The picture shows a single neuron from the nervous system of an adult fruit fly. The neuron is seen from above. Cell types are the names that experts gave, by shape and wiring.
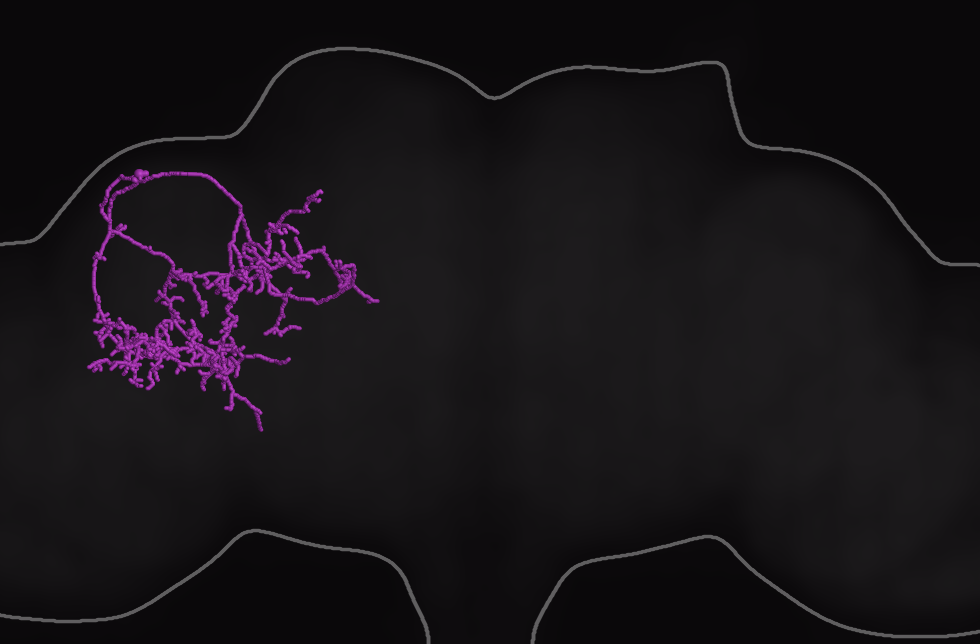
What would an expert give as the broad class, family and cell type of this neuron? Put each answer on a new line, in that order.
central-brain intrinsic neuron
hemilineage VLPa1_lateral
PVLP206m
